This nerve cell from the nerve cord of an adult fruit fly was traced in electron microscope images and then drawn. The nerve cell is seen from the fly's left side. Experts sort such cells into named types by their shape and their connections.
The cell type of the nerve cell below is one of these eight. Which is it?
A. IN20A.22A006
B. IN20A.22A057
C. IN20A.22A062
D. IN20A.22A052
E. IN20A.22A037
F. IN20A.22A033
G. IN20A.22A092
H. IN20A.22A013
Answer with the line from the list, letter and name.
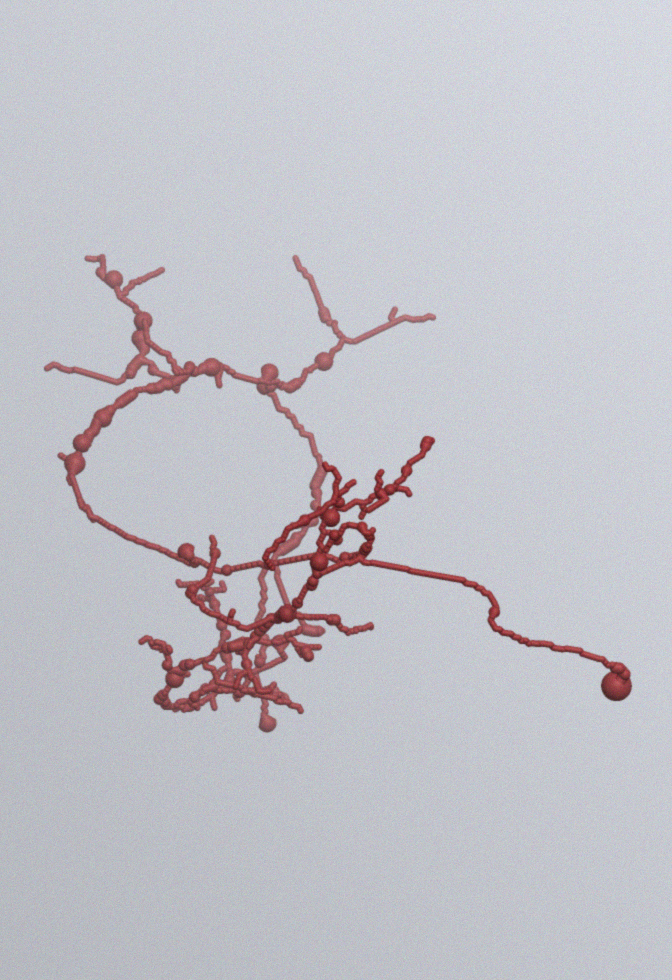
G. IN20A.22A092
